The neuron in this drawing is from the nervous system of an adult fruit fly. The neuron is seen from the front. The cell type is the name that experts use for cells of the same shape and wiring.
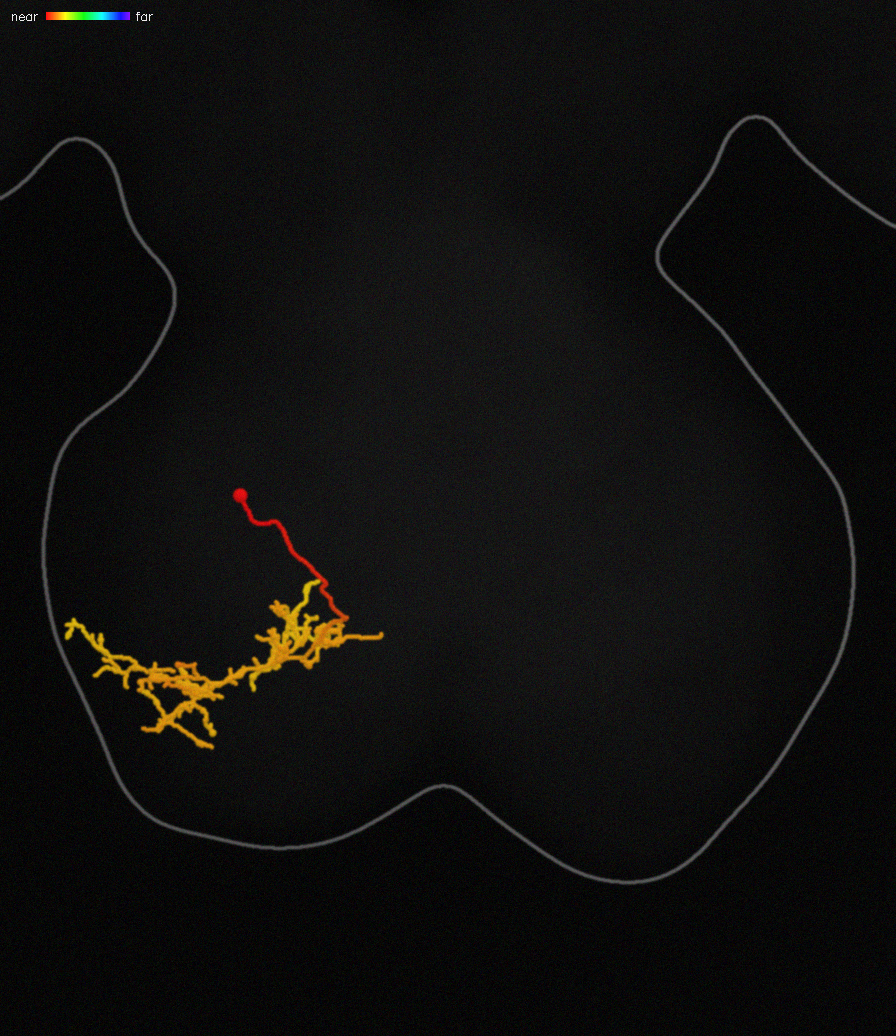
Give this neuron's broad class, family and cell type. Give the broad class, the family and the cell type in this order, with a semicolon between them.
nerve-cord intrinsic neuron; hemilineage 09A; IN09A074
